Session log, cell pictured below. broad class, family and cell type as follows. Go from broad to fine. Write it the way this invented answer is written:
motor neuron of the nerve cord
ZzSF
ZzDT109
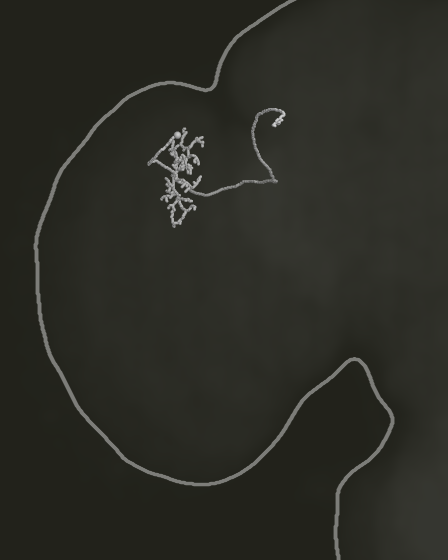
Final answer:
visual projection neuron
MeTu
MeTu1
